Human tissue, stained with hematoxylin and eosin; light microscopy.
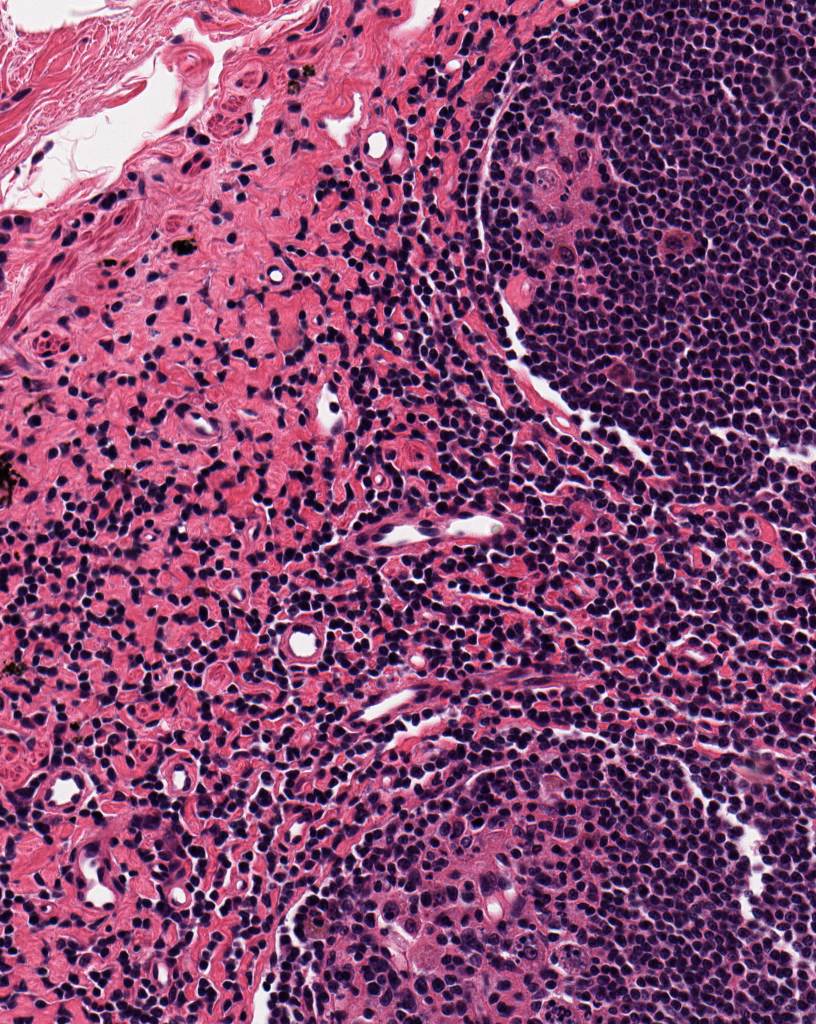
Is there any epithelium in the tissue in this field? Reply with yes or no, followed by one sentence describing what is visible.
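No. No glands or epithelial linings are seen anywhere in the field.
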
